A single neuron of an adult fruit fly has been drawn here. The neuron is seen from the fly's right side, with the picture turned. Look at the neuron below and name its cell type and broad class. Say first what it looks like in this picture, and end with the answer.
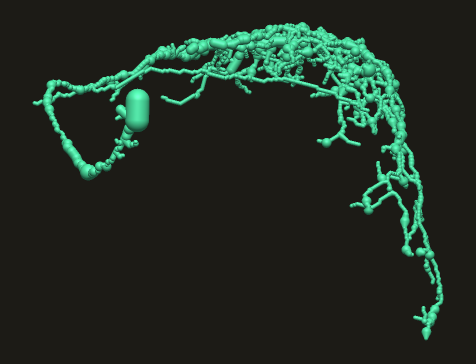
Dozens of branch ends can be seen. As drawn here it is wider than it is tall. It is of cell type SLP363. This is a central-brain intrinsic neuron.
